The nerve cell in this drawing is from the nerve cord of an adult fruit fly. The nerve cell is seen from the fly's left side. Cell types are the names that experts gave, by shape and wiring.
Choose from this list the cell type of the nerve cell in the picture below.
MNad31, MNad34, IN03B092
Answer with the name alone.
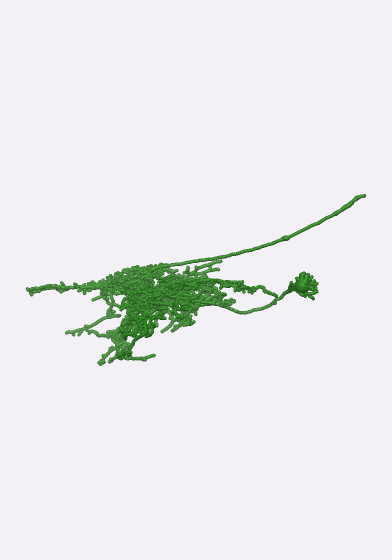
MNad34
